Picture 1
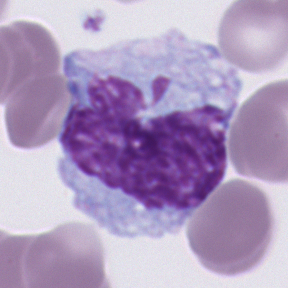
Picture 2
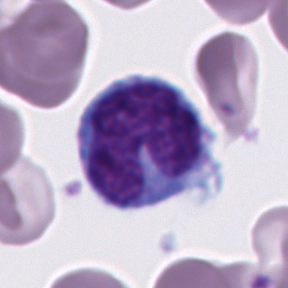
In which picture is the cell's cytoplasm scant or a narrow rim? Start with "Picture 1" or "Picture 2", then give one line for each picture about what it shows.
Picture 2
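In picture 1: The cytoplasm forms broad bands above and below the nucleus.
In picture 2: The nucleus fills most of the cell.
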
